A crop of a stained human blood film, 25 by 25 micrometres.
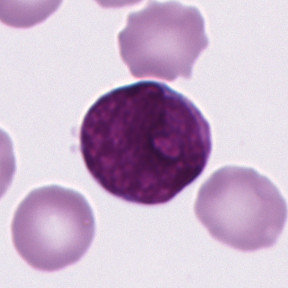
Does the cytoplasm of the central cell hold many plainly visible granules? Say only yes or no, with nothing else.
No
